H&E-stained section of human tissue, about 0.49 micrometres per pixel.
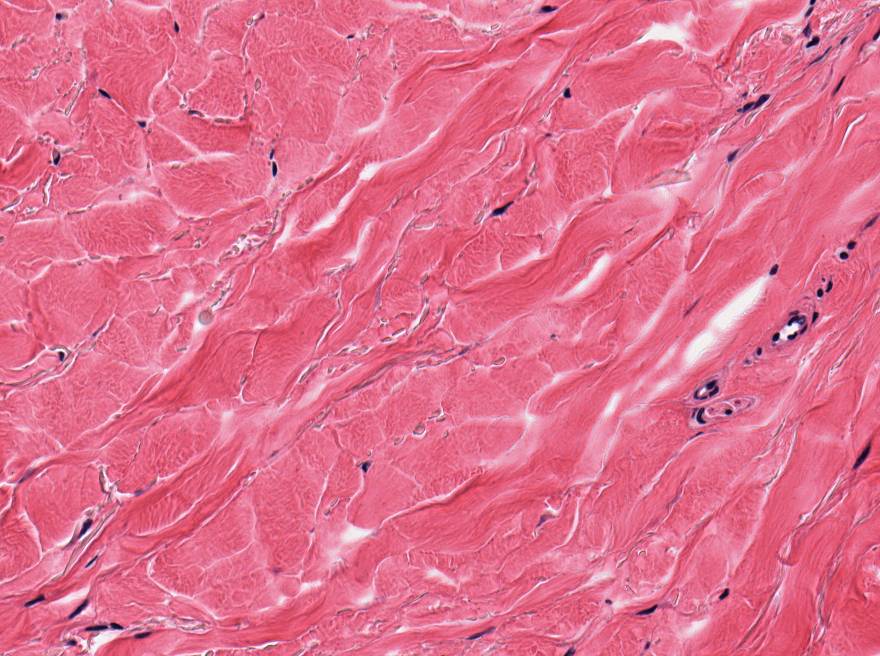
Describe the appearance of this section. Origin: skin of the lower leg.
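The field shows fibres which, in the upper left corner, are cut across to give closely packed polygonal profiles. Nuclei are sparse relative to the amount of fibre present. In the right middle of the field, a few small thin-walled vessels lie between the fibres. There are no fat cells anywhere in the field.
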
